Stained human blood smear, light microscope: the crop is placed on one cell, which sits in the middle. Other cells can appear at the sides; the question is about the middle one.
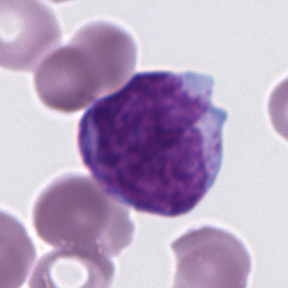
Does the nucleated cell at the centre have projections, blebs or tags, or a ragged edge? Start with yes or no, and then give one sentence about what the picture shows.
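Yes. A small pale blue bleb bulges from the upper right edge of the cell.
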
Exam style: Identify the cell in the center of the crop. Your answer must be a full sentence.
The crop centres on a single cell, and that cell is an atypical promyelocyte.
